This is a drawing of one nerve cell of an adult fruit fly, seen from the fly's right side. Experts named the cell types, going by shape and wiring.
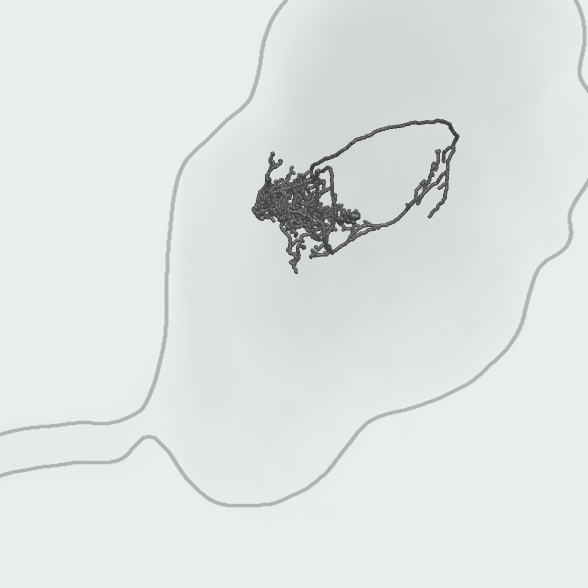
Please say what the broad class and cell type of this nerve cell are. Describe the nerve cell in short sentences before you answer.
In this view it is wider than it is tall. It is a central-brain intrinsic neuron. Its cell type is PLP035.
